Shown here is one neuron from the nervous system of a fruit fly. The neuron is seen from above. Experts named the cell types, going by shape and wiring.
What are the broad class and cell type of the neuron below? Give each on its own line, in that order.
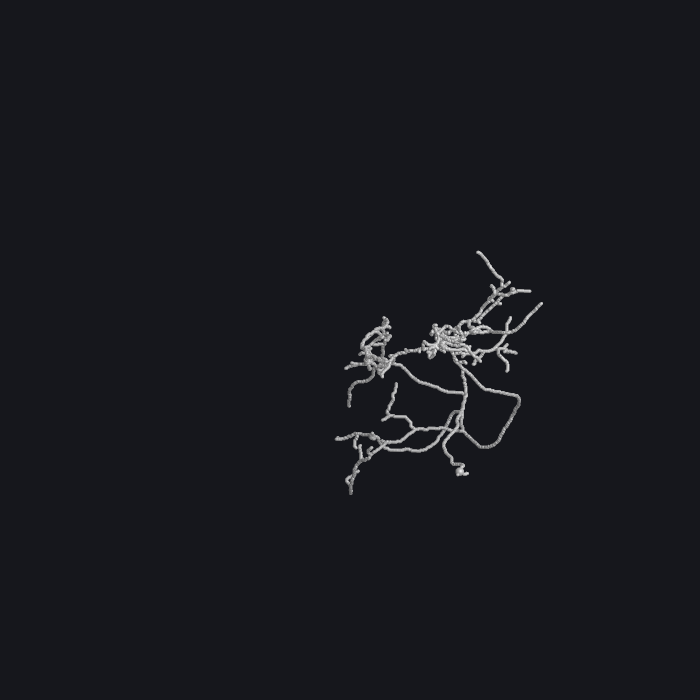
central-brain intrinsic neuron
SCL001m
